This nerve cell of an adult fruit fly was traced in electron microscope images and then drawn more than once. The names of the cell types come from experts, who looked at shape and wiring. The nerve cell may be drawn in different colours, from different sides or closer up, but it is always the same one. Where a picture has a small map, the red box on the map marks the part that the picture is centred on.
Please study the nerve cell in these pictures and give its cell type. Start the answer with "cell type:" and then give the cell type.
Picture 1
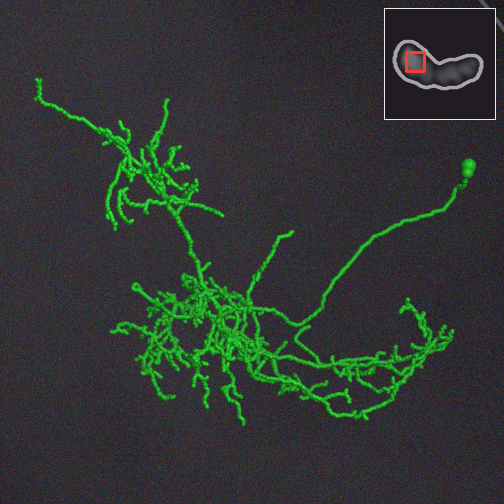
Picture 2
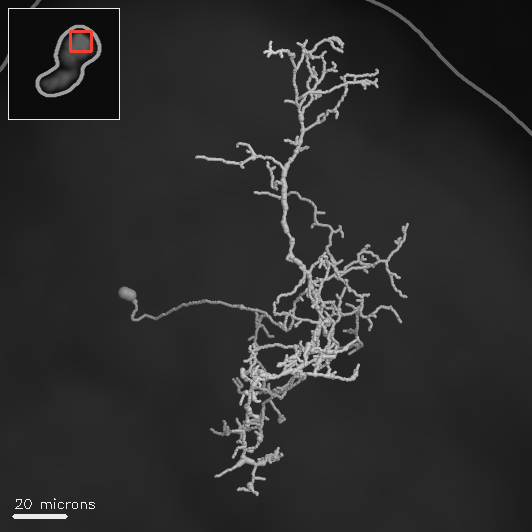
cell type: LAL301m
